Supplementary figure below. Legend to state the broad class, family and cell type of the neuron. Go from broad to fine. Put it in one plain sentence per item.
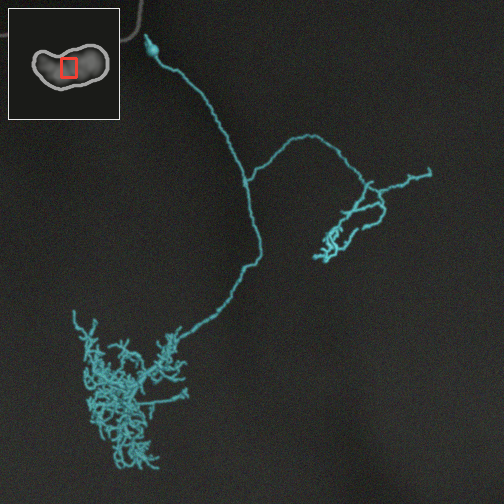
A visual projection neuron of hemilineage VPNp3, type LC11.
